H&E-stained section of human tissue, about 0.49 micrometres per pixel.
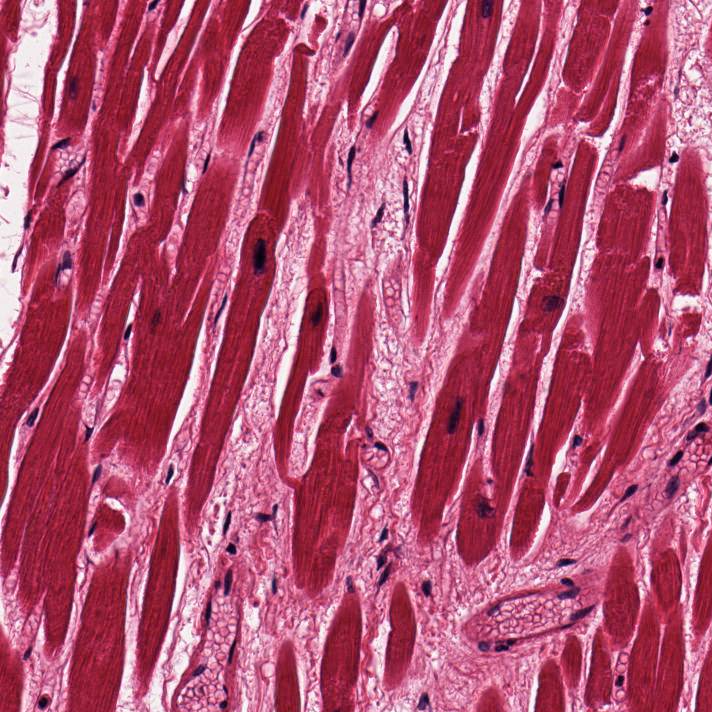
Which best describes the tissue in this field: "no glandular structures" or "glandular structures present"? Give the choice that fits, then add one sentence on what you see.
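No glandular structures. No epithelium or glands are present anywhere in the field.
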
